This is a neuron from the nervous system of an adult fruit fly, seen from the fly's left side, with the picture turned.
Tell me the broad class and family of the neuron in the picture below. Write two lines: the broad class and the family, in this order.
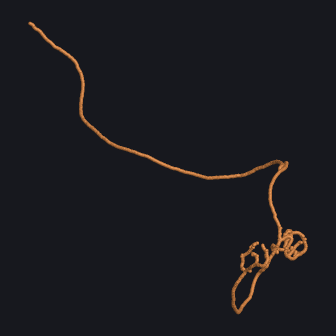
sensory neuron entering the brain
class olfactory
